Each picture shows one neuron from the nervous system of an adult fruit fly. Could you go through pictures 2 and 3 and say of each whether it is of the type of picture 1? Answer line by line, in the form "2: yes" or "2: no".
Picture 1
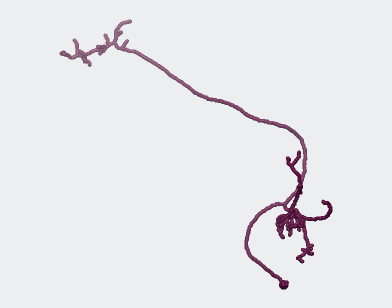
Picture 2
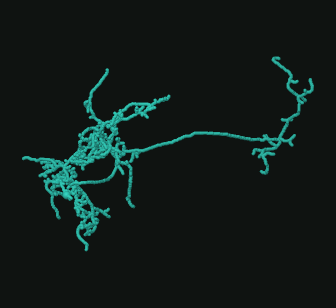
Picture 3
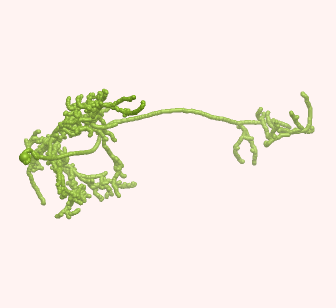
2: no
3: no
